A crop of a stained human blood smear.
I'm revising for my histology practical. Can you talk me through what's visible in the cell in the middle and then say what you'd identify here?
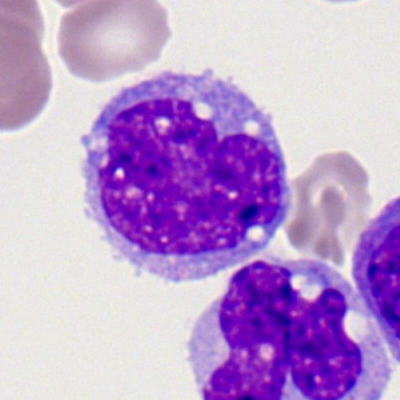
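First, the outline: round overall, with a finely irregular, fuzzy edge. Next, the nucleus: large, notched at its upper right, so it looks folded and kidney-like. Then the vacuoles: several small, clear and round, some lying over the nucleus. Last, the cytoplasm: no coarse dark granules. This cell is a monocyte.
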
